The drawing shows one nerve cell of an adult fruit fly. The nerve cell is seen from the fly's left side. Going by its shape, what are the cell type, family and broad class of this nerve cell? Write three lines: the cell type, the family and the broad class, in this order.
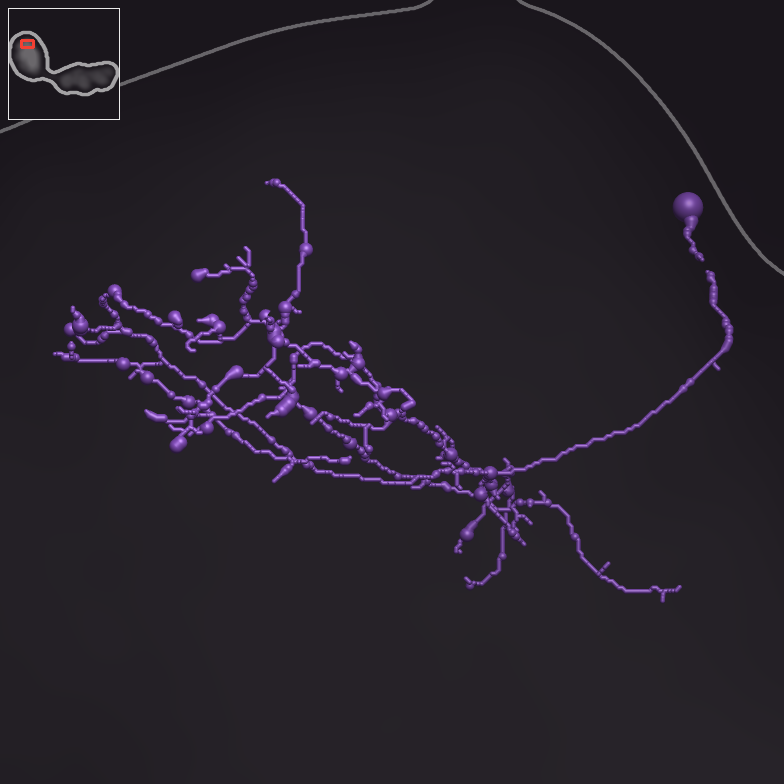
CB2787
hemilineage VLPd&p1_posterior
central-brain intrinsic neuron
